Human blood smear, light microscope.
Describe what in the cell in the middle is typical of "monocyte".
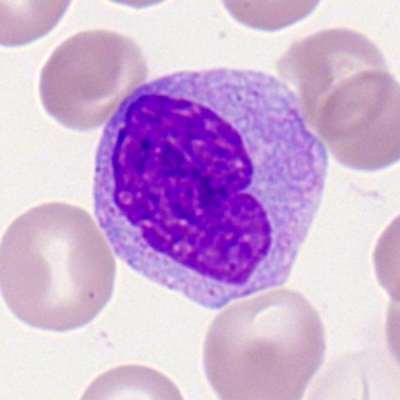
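Nucleus indented on its right side, kidney-like in shape. Cytoplasm abundant, pale greyish-blue, widest rim to the right of the nucleus.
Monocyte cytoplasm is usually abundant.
The abundant cytoplasm here agrees with a monocyte. Granules: only fine, dust-like ones in the cytoplasm.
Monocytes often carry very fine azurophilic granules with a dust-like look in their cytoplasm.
The granules seen here match that.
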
